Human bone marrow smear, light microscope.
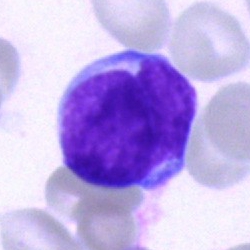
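Blast, the central cell in a stained bone marrow smear. Its nucleus fills most of the cell, and looking closely, there is a small notch in its upper edge. The cytoplasm is blue and forms only a thin rim around the nucleus.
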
